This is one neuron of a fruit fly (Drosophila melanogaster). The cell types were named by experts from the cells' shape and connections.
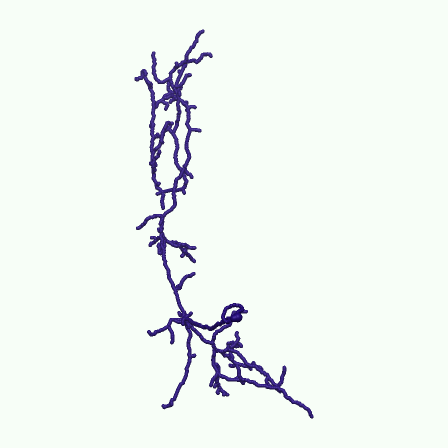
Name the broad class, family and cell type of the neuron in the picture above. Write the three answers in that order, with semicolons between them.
nerve-cord intrinsic neuron; hemilineage 12B; IN12B083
